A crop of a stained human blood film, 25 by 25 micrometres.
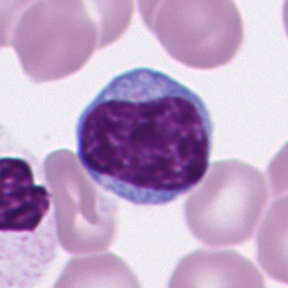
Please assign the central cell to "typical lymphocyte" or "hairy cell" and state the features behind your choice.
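This is a typical lymphocyte.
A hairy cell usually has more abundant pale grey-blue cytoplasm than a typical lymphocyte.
Here the nucleus fills about 70% of the cell's area, leaving the pale blue cytoplasm as the smaller share, and that sets this cell apart from a hairy cell. The cell measures about 12 micrometres across and has a smooth, roughly round outline with slightly flattened sides. Its nucleus is oval, about 11 by 9 micrometres, and sits low in the cell, so the band of cytoplasm above it is wider than the band below. The chromatin is dark purple and coarsely clumped, with paler streaks between the clumps.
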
